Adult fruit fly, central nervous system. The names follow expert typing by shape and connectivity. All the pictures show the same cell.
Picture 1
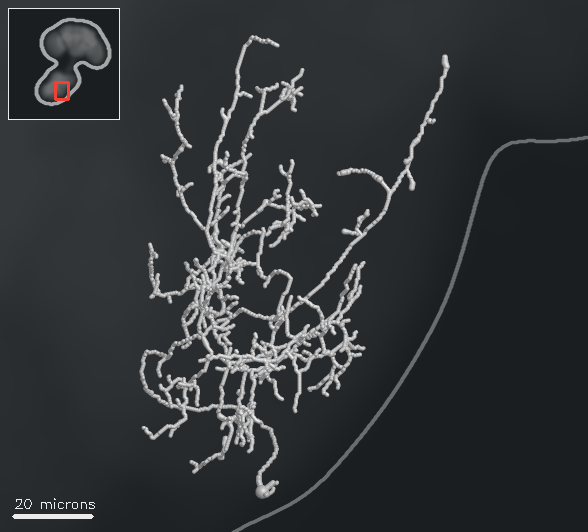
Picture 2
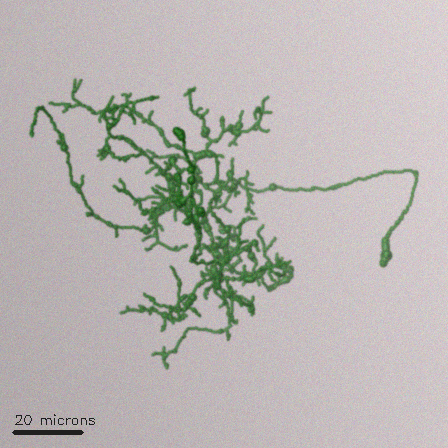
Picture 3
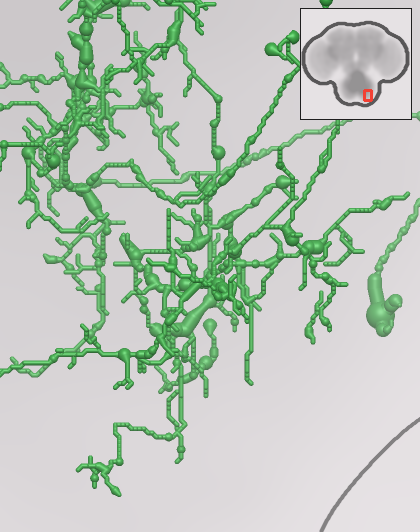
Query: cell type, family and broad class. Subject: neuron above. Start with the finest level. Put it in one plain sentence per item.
Type IN20A.22A030 of hemilineage 20A.22A, a nerve-cord intrinsic neuron.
